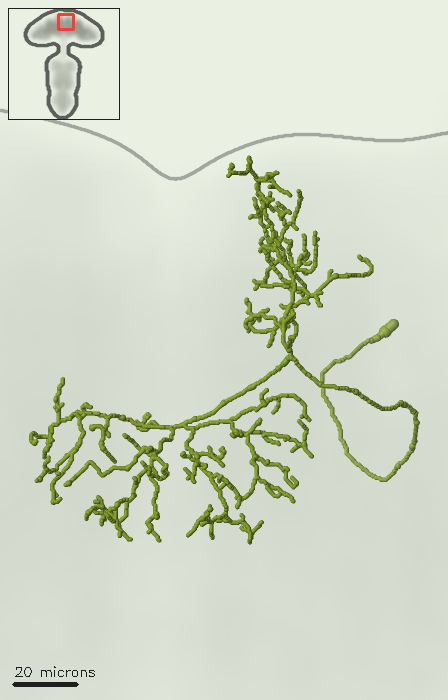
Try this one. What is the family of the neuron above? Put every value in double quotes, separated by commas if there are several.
"hemilineage LALv1_dorsal"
